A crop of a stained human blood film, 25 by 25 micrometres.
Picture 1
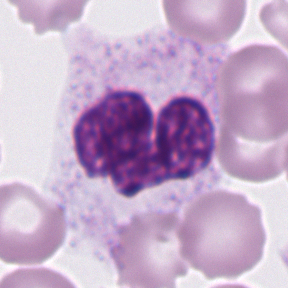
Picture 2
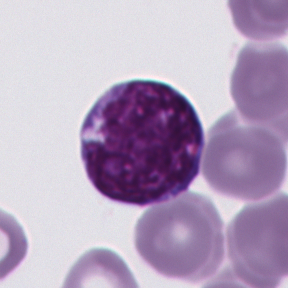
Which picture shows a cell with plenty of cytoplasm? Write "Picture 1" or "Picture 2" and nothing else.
Picture 1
